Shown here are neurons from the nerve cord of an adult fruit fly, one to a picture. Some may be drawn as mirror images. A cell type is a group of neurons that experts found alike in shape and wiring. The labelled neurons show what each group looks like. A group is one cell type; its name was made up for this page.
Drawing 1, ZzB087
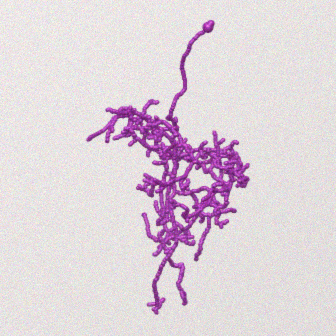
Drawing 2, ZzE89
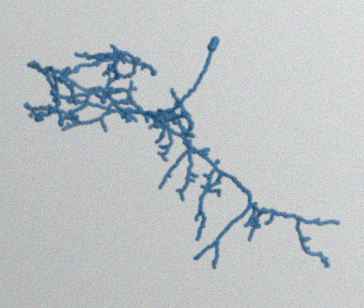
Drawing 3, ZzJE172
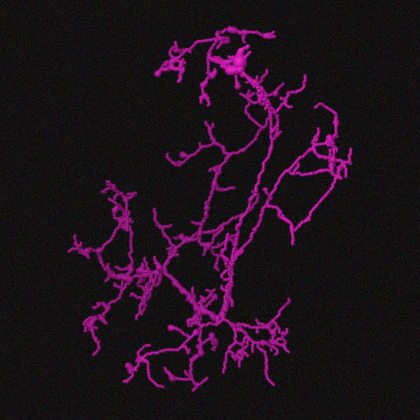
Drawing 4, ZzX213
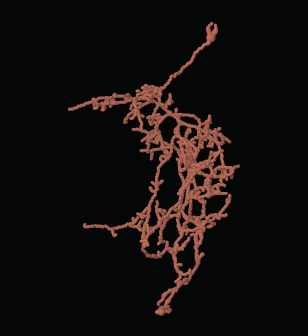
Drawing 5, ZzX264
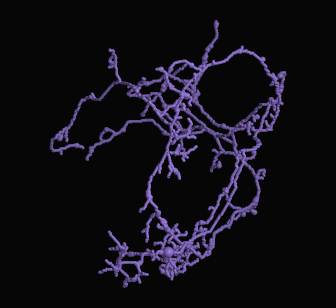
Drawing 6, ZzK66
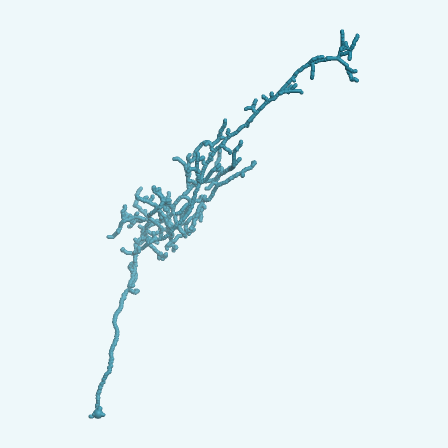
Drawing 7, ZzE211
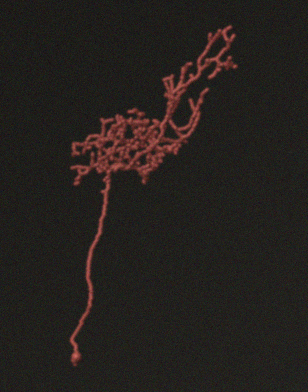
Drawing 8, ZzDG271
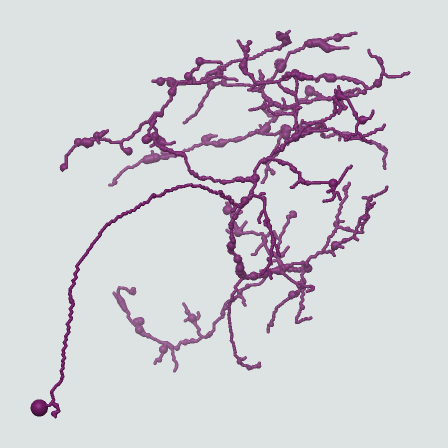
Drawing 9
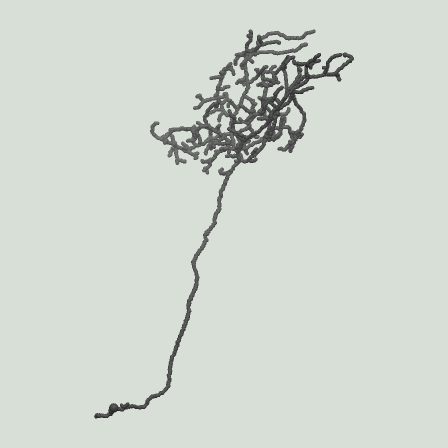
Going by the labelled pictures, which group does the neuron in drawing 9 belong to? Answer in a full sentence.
It belongs to ZzE211.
